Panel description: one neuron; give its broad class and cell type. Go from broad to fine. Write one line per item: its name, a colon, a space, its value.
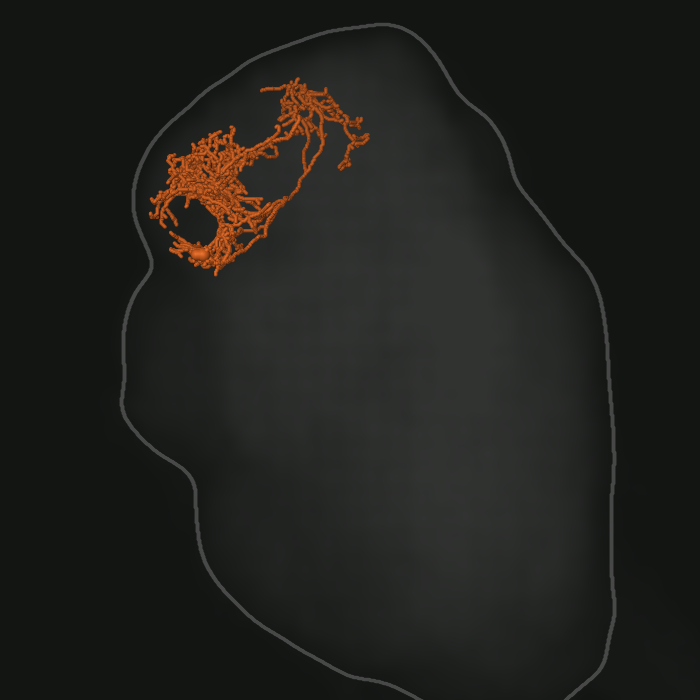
broad class: central-brain intrinsic neuron
cell type: CRE050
